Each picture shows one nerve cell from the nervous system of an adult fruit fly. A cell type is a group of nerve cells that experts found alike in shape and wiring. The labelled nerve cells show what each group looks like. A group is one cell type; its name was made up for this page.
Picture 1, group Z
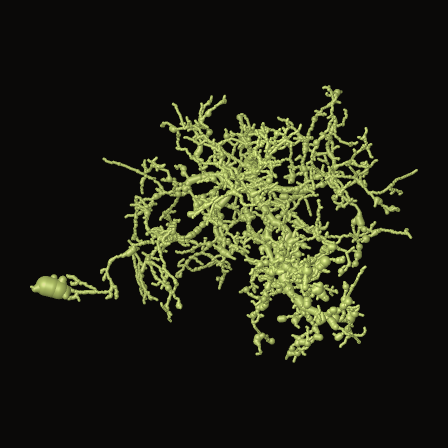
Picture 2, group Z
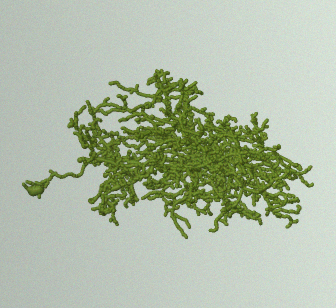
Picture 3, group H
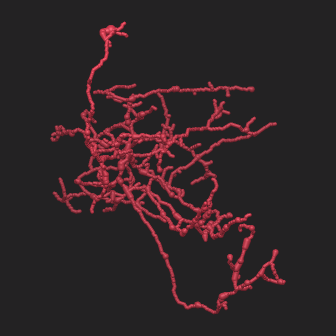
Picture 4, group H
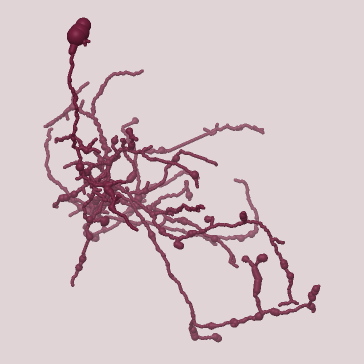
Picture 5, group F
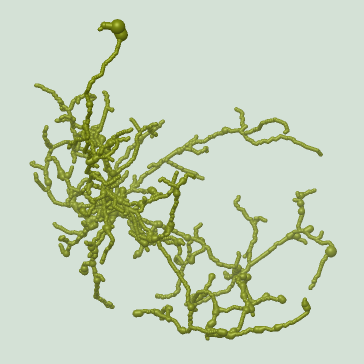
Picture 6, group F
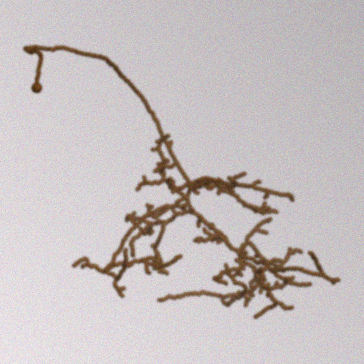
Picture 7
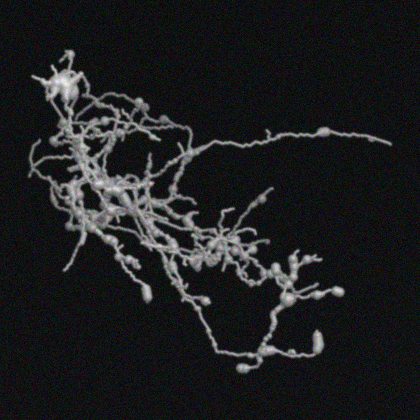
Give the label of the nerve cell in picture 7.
group H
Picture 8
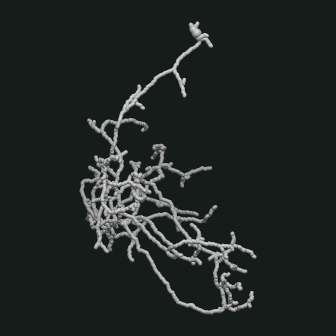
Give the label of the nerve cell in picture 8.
group H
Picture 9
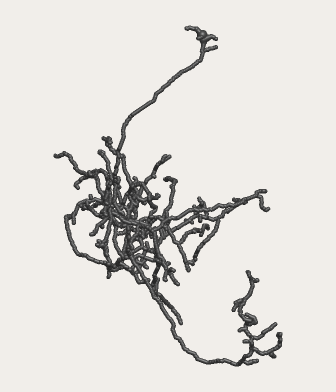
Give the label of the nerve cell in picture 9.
group H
